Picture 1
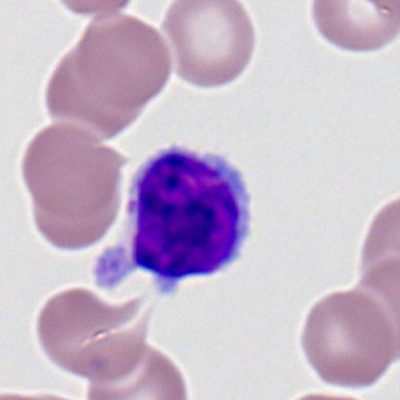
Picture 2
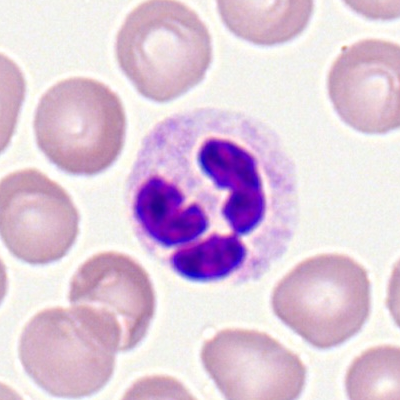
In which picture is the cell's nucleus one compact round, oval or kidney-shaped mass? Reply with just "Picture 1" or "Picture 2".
Picture 1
